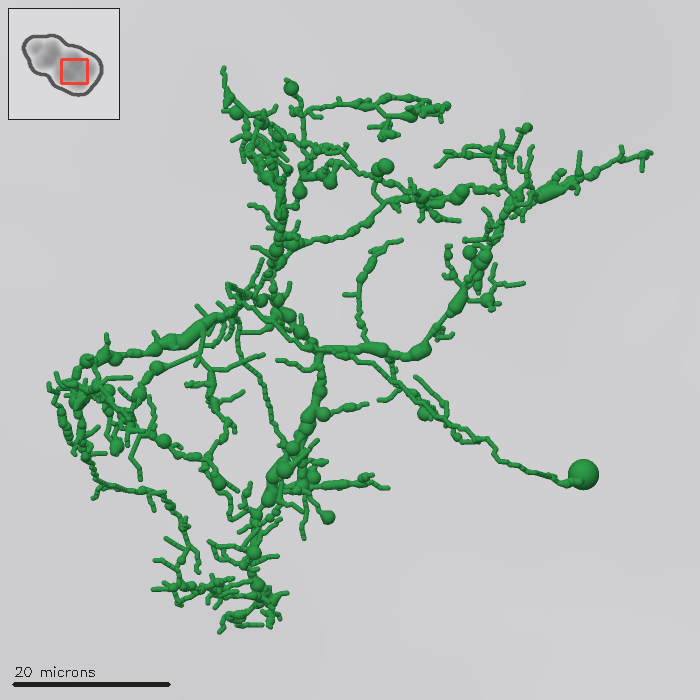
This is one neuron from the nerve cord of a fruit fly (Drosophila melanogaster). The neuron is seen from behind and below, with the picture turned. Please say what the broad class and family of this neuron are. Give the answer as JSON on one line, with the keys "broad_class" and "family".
{"broad_class": "nerve-cord intrinsic neuron", "family": "hemilineage 00A"}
